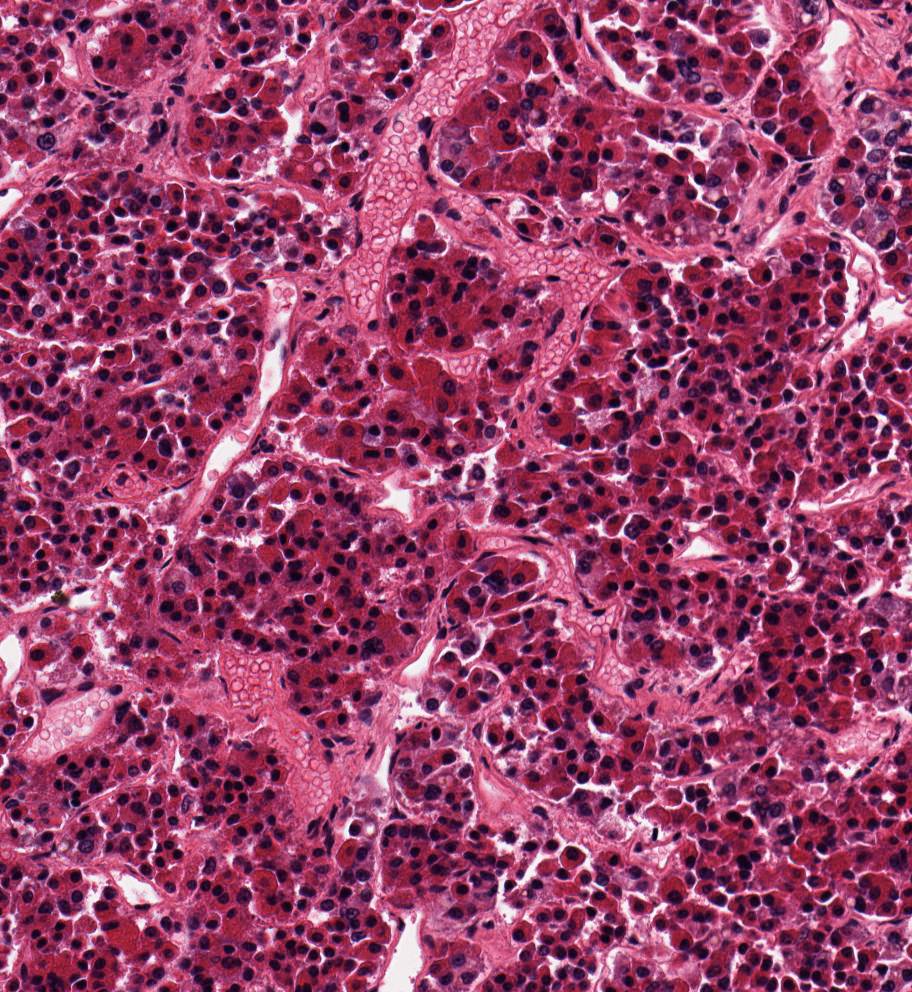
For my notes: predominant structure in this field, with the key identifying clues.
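This is the pars distalis of the pituitary. Thin-walled vessels packed with red blood cells run between the nests, and stroma is scant, limited to delicate pink septa around them.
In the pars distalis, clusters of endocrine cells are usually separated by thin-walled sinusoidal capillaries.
Most cells have abundant deep red cytoplasm and small, round, dark, fairly uniform nuclei.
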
